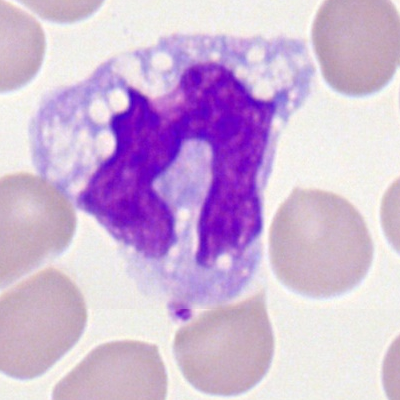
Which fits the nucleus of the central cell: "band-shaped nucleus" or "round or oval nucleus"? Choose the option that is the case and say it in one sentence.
Within this cell, the nucleus runs as one curved band without separate lobes.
